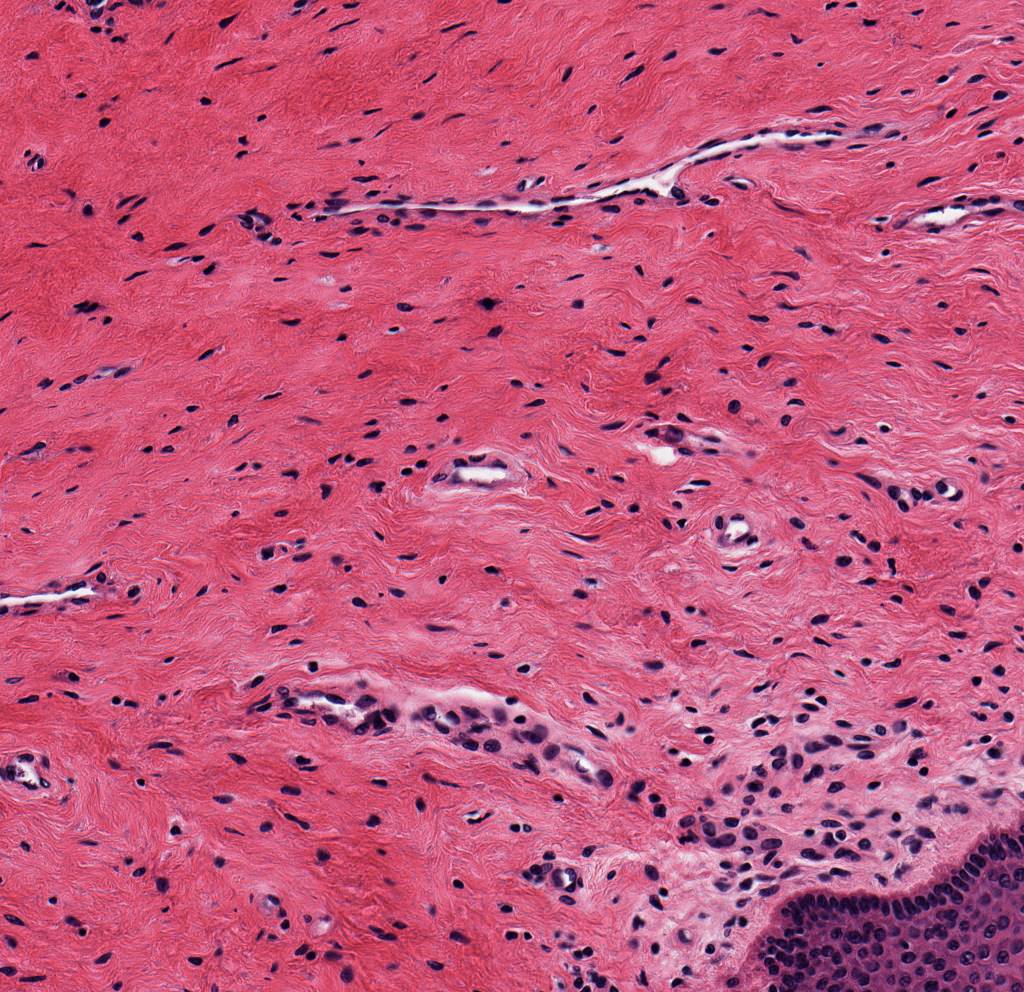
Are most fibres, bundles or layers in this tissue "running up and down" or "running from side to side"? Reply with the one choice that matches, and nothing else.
Running from side to side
